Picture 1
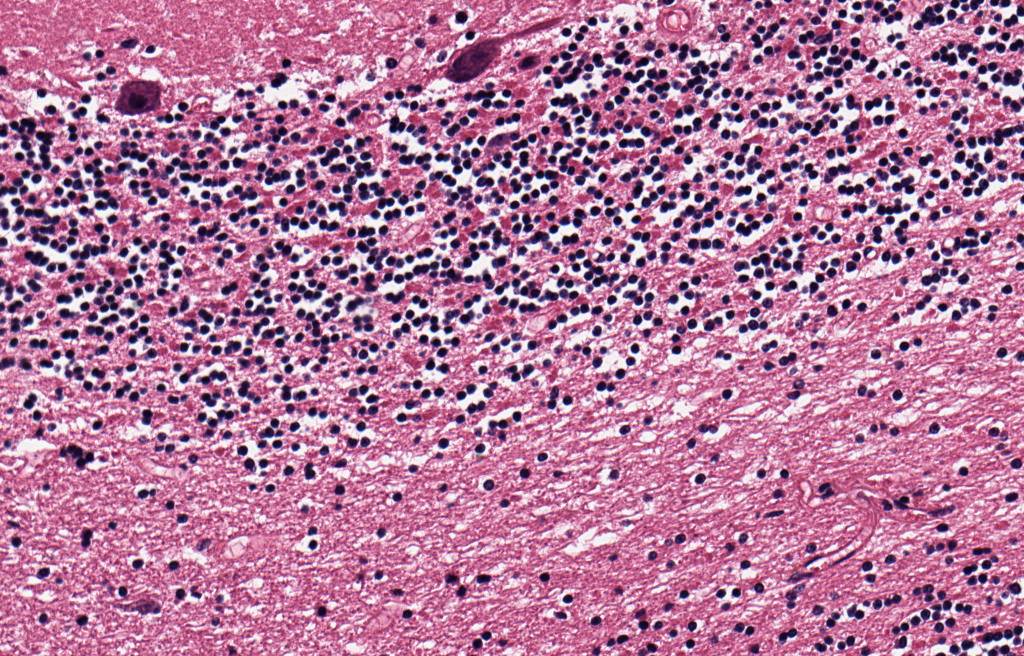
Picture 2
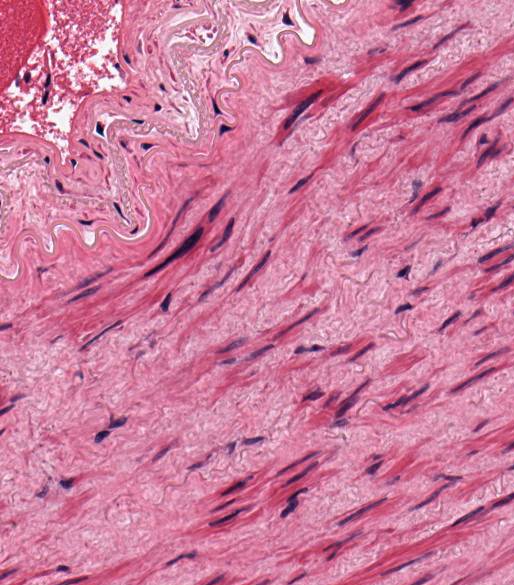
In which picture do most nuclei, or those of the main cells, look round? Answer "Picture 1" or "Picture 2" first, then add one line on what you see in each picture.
Picture 1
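Picture 1: The nuclei of the dense band are small, round and darkly stained, with very little visible cytoplasm.
Picture 2: The spindle cells have elongated, dark purple nuclei.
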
